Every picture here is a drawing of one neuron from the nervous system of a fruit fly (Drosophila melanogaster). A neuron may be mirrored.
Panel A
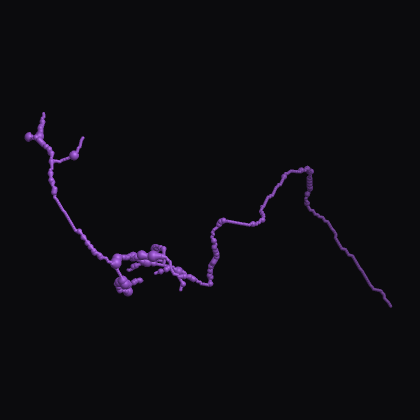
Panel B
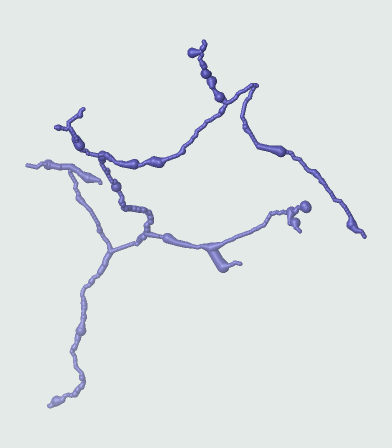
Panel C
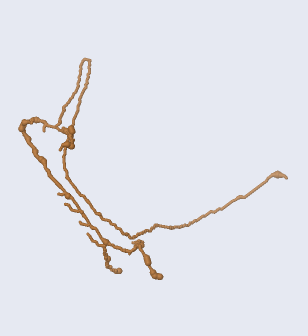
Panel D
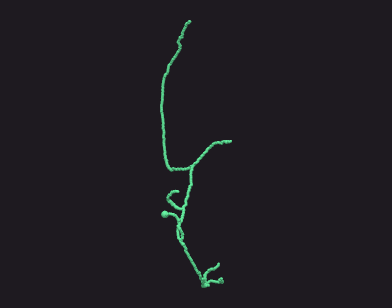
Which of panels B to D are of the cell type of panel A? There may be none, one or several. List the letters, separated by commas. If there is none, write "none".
C, D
